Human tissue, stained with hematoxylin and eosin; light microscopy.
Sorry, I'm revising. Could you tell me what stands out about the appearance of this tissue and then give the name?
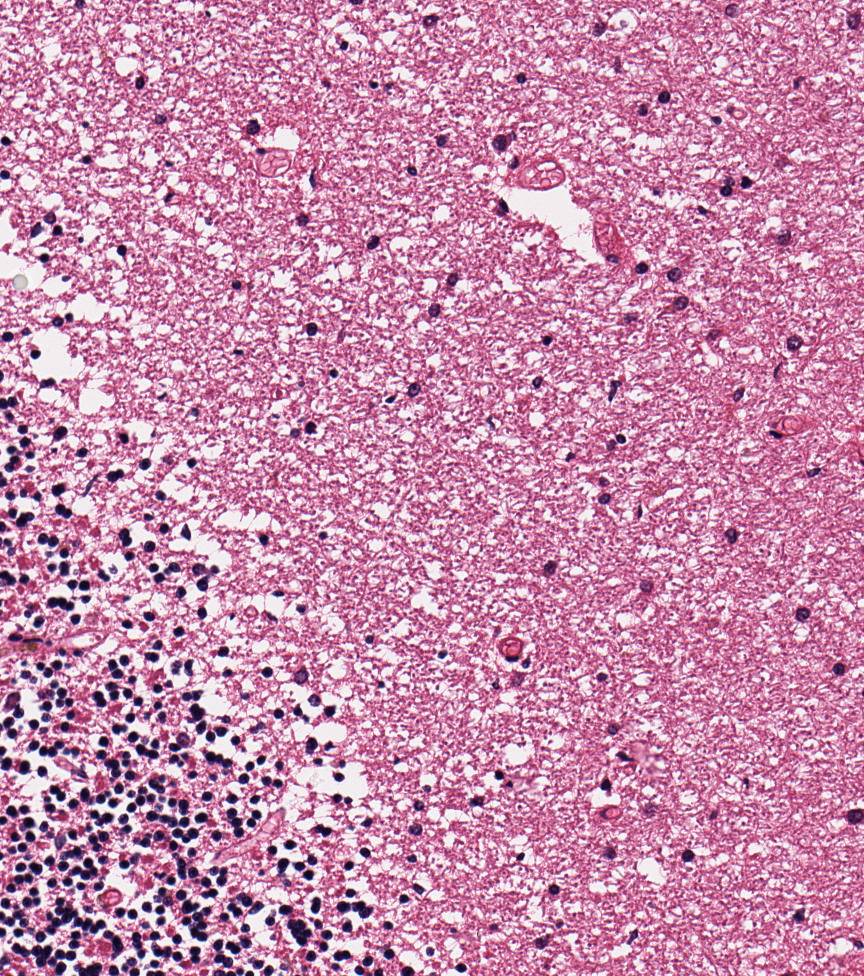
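At lower left, a dense crowd of small, round, deeply stained nuclei shows very little visible cytoplasm. The rest of the field is pale pink tissue with few nuclei, small round dark ones lying singly and sparsely. The boundary runs diagonally and irregularly. This is cerebellum.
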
